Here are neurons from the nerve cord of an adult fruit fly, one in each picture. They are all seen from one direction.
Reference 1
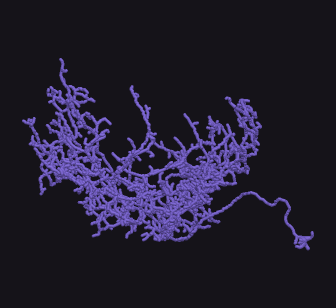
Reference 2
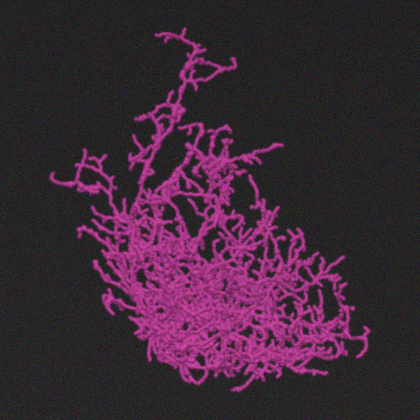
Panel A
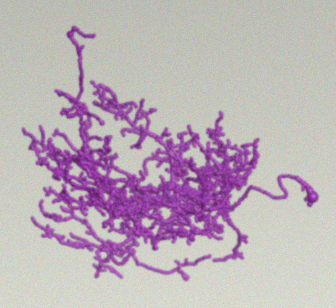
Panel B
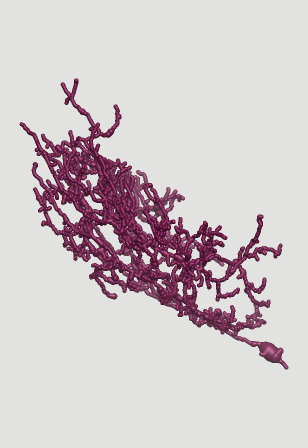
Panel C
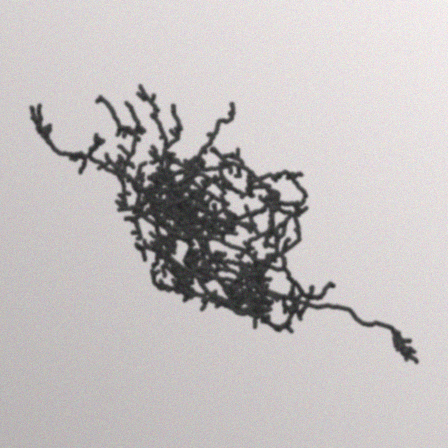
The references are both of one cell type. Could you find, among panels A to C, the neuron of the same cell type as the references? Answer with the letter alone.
C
